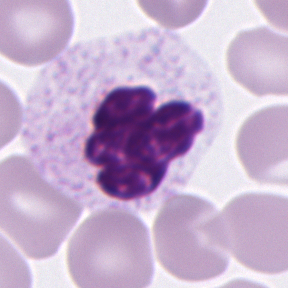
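Segmented neutrophil at the centre of a stained smear of human peripheral blood, viewed by light microscopy. The cell has a smooth, round outline. Its nucleus is divided into several lobes crowded together and shows no nucleoli. Fine lilac granules are scattered throughout the cytoplasm.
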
